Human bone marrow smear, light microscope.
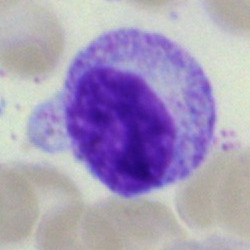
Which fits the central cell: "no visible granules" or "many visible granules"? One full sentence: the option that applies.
The cytoplasm of this cell holds many visible granules.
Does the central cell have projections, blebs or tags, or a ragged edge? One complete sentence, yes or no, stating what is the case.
Yes, this cell has an outline that is rough instead of smooth.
